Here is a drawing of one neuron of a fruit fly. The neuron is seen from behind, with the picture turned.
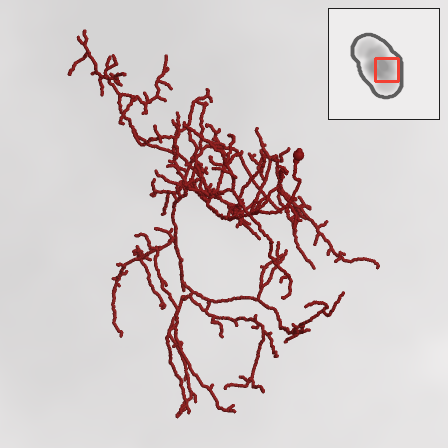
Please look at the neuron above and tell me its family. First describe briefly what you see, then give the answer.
Dozens of branch ends can be seen. In this view it is about as wide as it is tall. This is a central-brain intrinsic neuron. Its family is hemilineage DL1_ventral.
